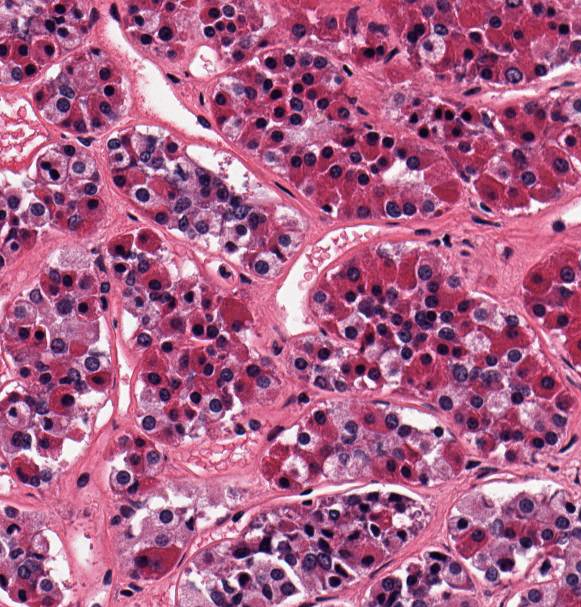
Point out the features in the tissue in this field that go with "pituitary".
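It's pituitary, so let's match the field to it. Across the whole field, cells gather in rounded nests split by thin pink fibrous septa. Within the same nests, cells with bright red eosinophilic cytoplasm mix with cells whose cytoplasm is pale, and another set scattered among them has purplish-grey granular cytoplasm.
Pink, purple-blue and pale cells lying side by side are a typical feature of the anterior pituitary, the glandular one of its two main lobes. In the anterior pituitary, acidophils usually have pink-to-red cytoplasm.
The nuclei here are small, round and darkly stained, fairly uniform in size from cell to cell.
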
